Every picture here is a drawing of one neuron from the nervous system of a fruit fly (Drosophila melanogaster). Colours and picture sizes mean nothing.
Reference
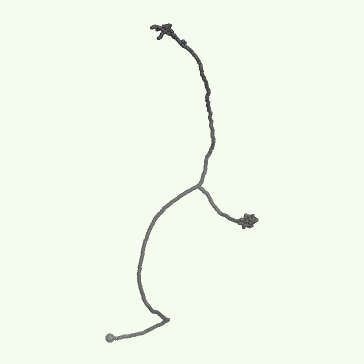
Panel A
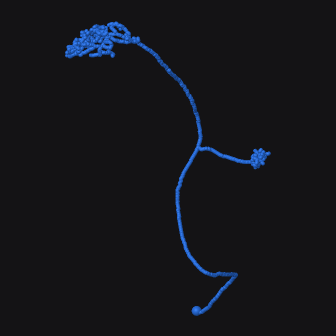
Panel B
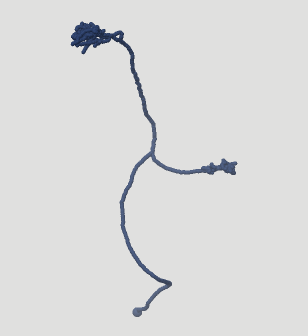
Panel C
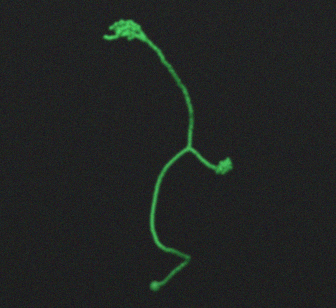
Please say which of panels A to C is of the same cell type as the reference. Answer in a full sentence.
Panel C is of the same cell type.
